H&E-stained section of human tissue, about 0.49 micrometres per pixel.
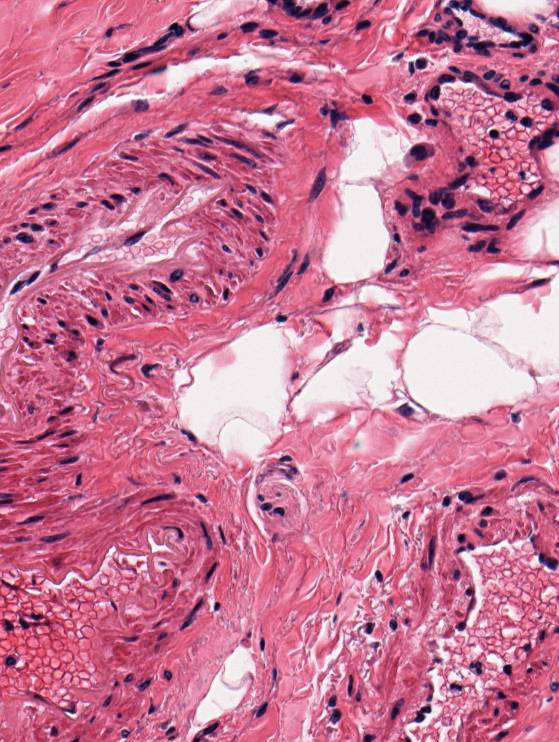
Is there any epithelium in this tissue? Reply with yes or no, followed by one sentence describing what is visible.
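No. No epithelium is seen anywhere in the field.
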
